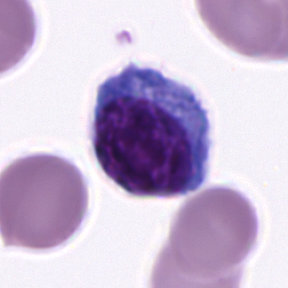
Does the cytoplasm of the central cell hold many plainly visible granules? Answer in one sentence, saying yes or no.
No, the cytoplasm of the cell shows no visible granules.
